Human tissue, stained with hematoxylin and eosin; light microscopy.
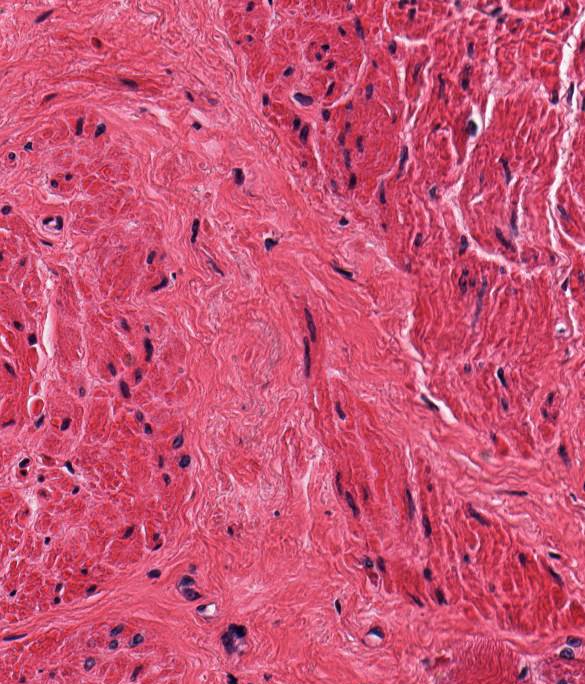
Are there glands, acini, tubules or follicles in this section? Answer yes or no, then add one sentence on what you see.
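No. No epithelium or glands are present in the field.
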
